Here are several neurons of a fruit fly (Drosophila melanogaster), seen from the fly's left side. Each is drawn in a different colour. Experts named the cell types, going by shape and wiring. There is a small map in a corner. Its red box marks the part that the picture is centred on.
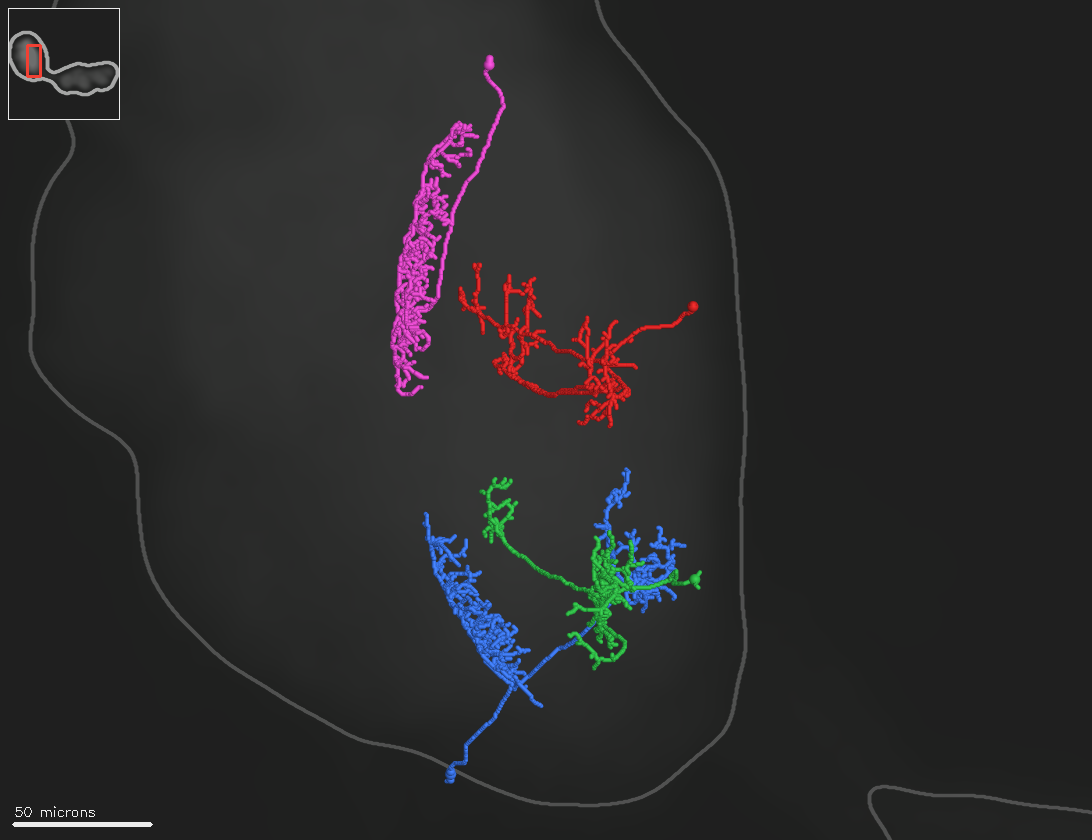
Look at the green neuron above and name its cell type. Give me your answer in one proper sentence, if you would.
Included in the cell type Y13 is this neuron.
